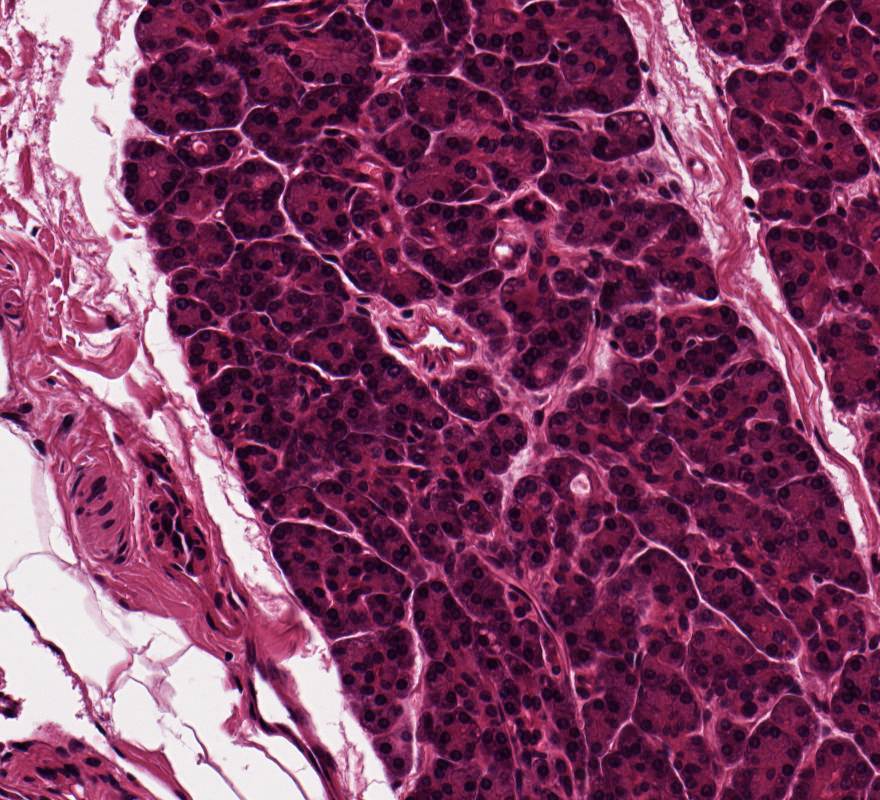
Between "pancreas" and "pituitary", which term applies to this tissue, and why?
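It is pancreas. Densely packed glandular tissue fills most of the field, from the centre to the right edge. Its secretory units are small rounded acini whose cells have darkly stained purple cytoplasm and a single round dark nucleus set toward the cell base. At the left edge, loose connective tissue holds a small vessel whose wall has spindle-shaped nuclei.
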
